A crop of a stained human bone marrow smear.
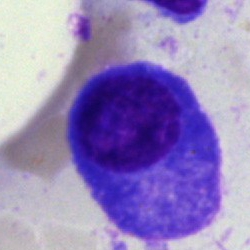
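Plasma cell in a stained bone marrow smear, the cell in the middle. First, position: the nucleus sits off-centre toward the upper left. Second, chromatin: dark purple and finely mottled rather than in coarse blocks. Third, cytoplasm: deep blue, with most of it lying below the nucleus.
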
